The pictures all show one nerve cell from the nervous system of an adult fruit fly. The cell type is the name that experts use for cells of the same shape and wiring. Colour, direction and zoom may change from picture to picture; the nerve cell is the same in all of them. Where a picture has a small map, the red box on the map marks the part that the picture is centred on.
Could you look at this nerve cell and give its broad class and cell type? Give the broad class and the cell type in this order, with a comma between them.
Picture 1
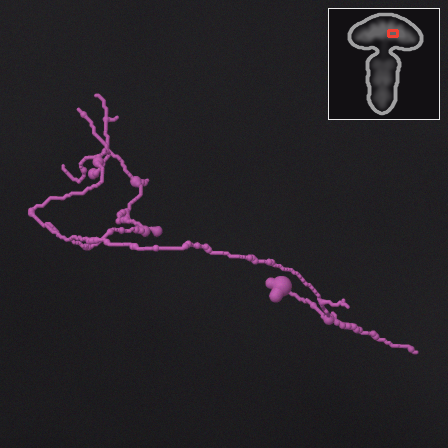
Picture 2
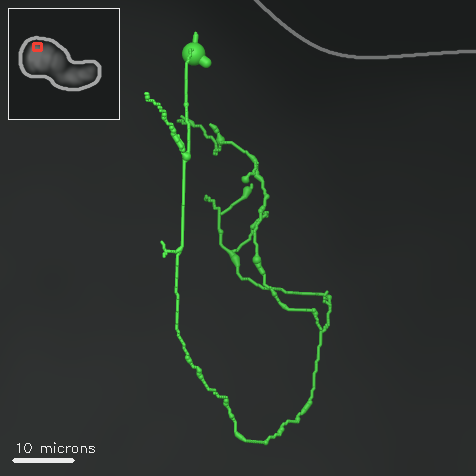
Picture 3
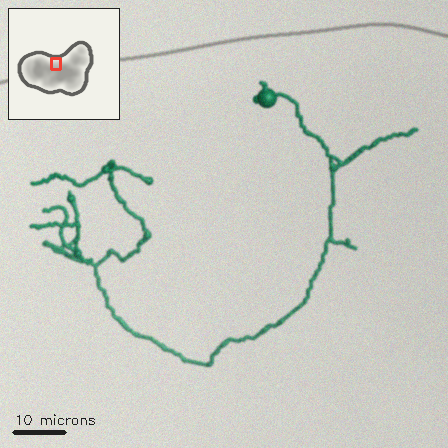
central-brain intrinsic neuron, CB1548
